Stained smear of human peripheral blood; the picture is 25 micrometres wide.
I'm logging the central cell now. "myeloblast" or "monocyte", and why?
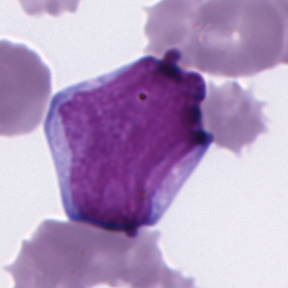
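This is a myeloblast rather than a monocyte. First on the list is the cytoplasm: it is only a narrow pale blue rim around the nucleus, and the nucleus fills about 80% of the cell's area.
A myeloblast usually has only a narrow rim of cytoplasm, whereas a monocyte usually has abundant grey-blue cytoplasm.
Next, the chromatin looks finely stippled and fairly even throughout the nucleus. Then, a single tiny dark dot lies in the upper part of the nucleus. Last, small dark knob-like blebs stick out along the upper right edge of the cell.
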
